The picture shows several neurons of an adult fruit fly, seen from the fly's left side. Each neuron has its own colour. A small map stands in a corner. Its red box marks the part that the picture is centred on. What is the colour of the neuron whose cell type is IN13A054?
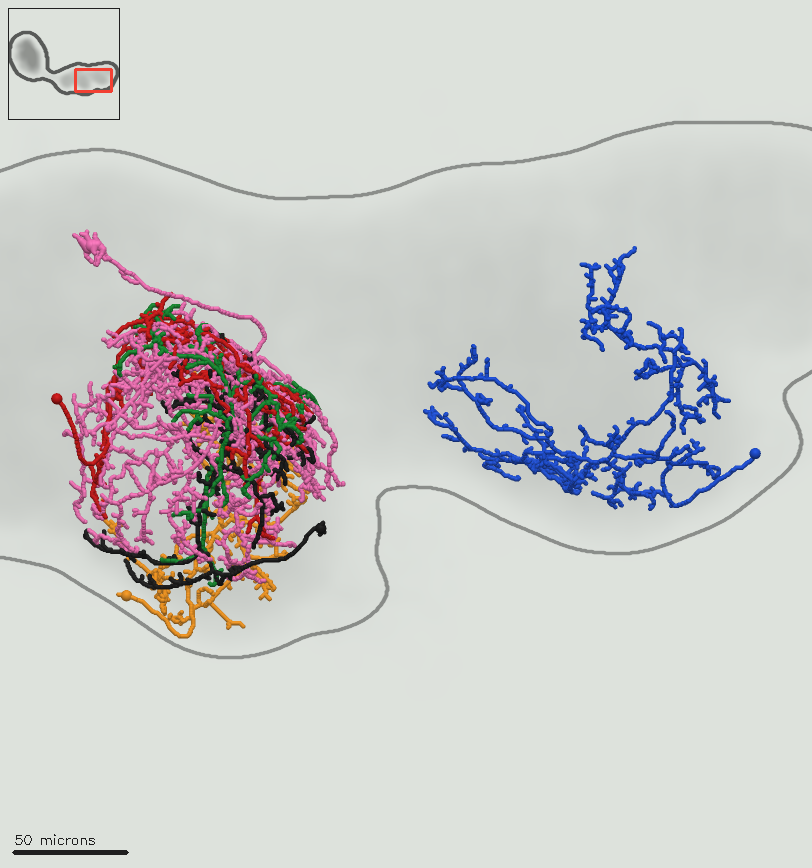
blue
